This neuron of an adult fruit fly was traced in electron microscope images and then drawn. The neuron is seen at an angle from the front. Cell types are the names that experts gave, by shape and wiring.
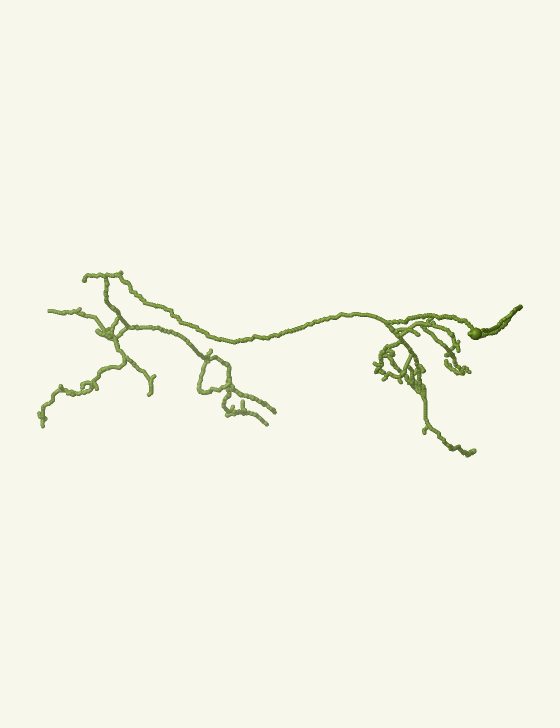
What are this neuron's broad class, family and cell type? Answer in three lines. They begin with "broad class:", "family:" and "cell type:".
broad class: central-brain intrinsic neuron
family: hemilineage AOTUv3_ventral
cell type: LAL094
